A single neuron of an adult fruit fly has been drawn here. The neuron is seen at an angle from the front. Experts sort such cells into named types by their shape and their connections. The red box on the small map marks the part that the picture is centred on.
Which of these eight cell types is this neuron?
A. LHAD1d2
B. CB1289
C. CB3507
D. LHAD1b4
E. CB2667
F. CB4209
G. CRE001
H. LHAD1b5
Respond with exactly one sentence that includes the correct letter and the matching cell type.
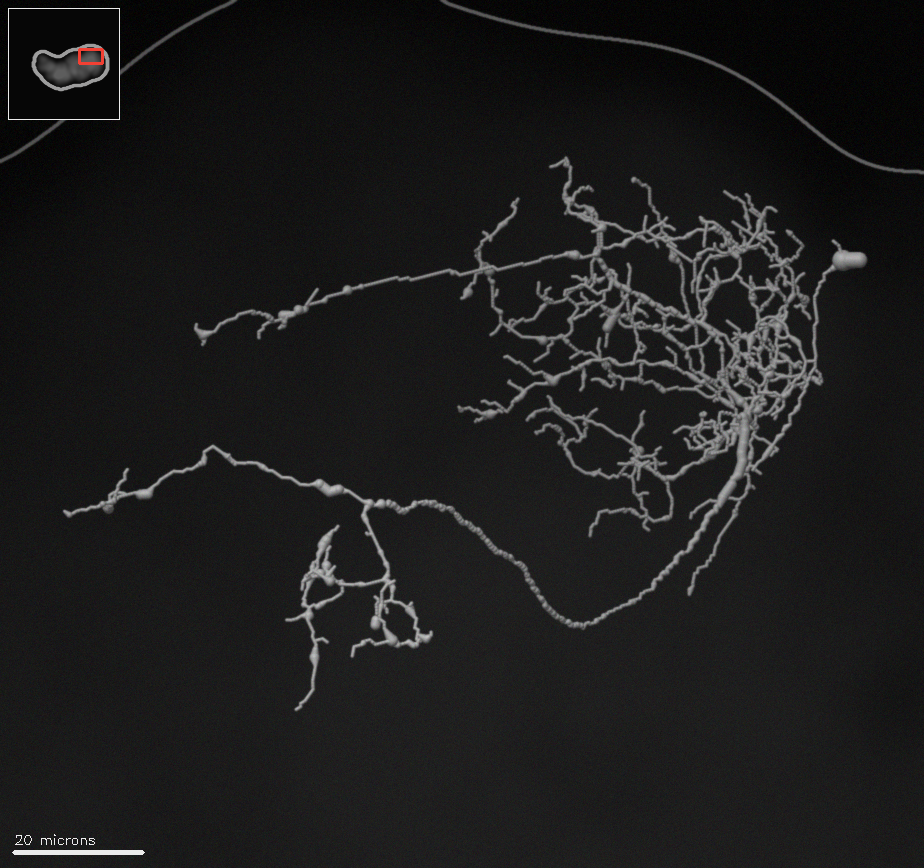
Option F gives CB4209 as the cell type of the neuron.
